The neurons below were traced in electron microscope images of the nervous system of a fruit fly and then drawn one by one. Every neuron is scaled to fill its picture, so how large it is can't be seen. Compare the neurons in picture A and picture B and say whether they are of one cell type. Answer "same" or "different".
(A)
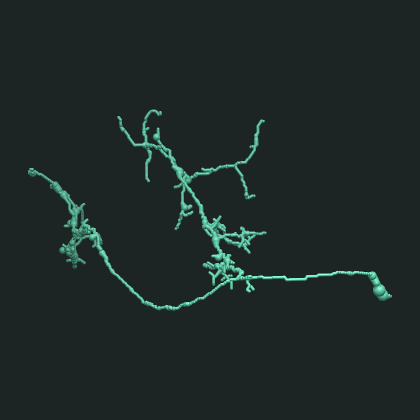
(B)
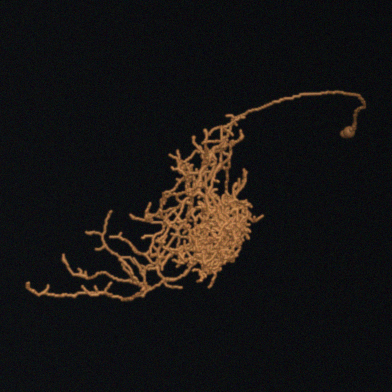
different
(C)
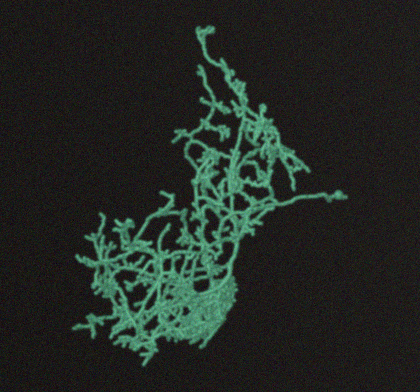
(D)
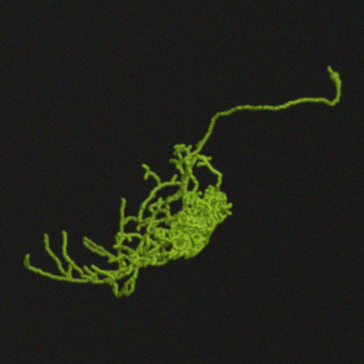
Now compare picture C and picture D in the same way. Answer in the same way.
different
